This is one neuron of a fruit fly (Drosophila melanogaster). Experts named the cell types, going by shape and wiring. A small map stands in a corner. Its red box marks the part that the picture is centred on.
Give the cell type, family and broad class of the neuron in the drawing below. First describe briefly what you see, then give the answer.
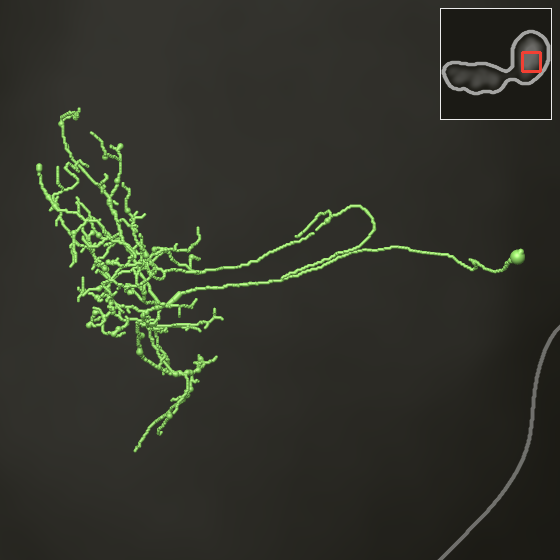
The cell body can be seen on the right of the picture. Dozens of branch ends can be seen. The cell type is CB0640. The family is hemilineage LALa1_posterior. Its broad class is central-brain intrinsic neuron.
